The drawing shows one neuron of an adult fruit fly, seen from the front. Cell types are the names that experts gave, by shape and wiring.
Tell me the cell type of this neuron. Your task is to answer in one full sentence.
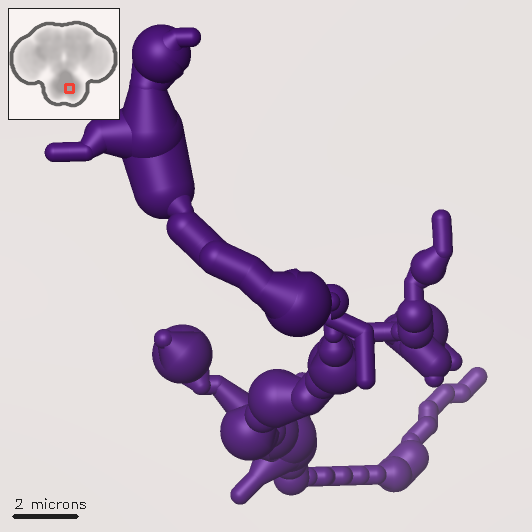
This neuron is classified under the cell type SNta25.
